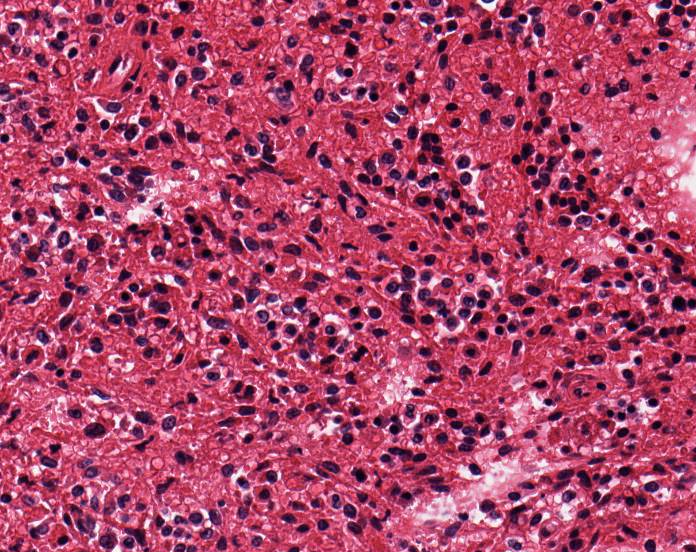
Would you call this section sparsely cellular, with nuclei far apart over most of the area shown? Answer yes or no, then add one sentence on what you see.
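No. Cellularity is high, with nuclei crowded throughout the field.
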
